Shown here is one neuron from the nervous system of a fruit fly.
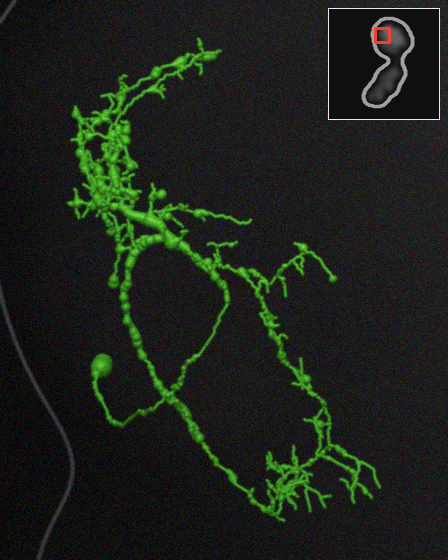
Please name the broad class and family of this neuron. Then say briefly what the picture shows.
Its broad class is central-brain intrinsic neuron. The family is hemilineage SLPpl2. Dozens of branch ends can be seen. As drawn here it is taller than it is wide.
